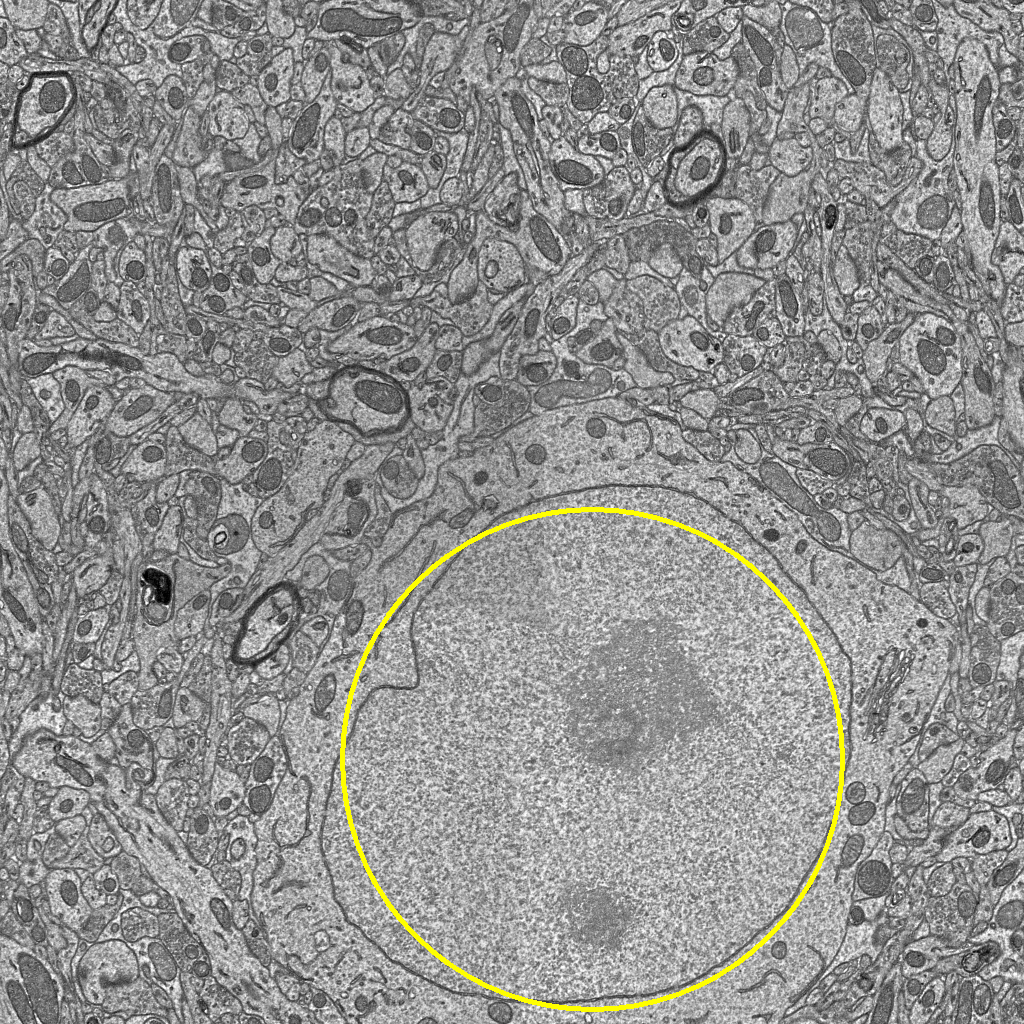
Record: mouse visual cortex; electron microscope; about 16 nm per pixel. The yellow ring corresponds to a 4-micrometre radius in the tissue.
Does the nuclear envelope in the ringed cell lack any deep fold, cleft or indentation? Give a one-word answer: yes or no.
No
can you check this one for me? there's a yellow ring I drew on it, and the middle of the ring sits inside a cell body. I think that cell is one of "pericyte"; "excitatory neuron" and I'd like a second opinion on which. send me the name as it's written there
excitatory neuron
